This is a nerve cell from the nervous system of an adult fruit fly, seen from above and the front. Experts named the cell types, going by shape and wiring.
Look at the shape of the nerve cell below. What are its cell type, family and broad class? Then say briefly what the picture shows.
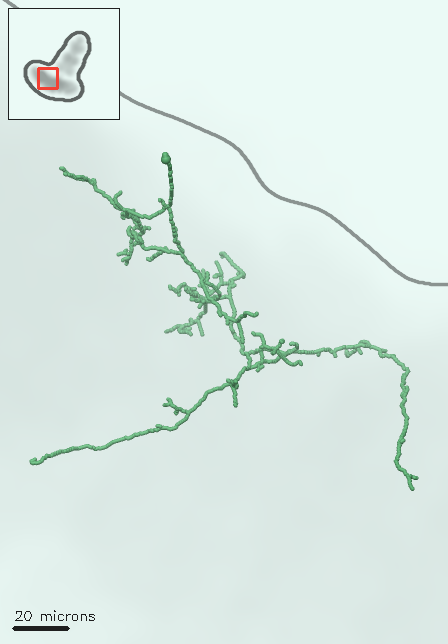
It is of cell type CL172. Its family is hemilineage CLp1. It is a central-brain intrinsic neuron. From left to right in the picture it spans about 140 microns. Dozens of branch ends can be seen.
